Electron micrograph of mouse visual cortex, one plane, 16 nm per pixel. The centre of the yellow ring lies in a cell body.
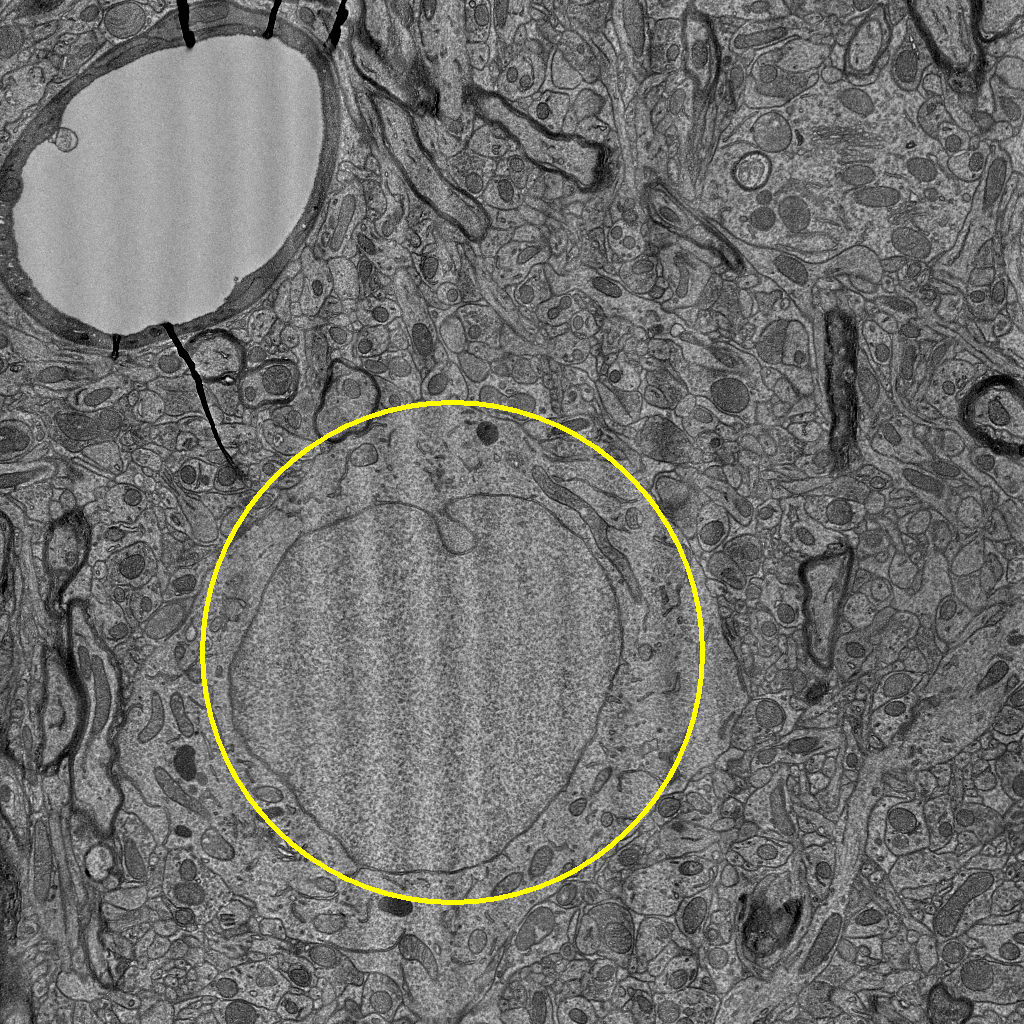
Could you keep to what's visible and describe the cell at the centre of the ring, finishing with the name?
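A small rounded lobe of cytoplasm pushes into a single deep notch atop the nuclear envelope. Chromatin: pale, evenly dispersed, no dark clumps at the envelope. No nucleolus shows in this plane. A long, narrow dark profile edges the nucleus at upper right. Excitatory neuron.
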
